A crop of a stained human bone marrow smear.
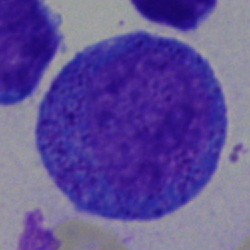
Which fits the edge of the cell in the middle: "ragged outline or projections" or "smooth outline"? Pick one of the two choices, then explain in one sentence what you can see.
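Smooth outline. The cell outline is round with a smooth edge.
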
